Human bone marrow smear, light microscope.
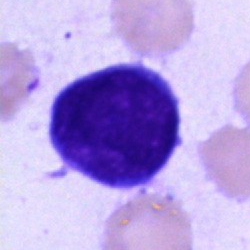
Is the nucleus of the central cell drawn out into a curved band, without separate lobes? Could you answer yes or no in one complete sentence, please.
No, what the nucleus forms is one compact round or oval mass.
